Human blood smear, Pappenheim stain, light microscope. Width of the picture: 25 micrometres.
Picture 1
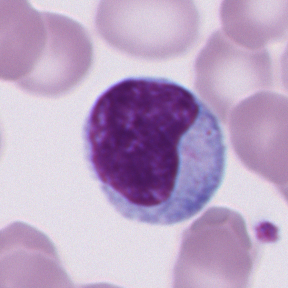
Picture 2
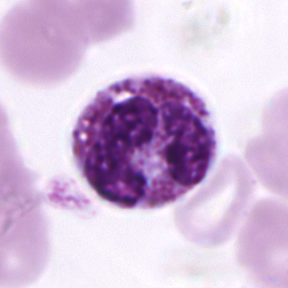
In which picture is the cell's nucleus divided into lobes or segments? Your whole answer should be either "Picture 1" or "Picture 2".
Picture 2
